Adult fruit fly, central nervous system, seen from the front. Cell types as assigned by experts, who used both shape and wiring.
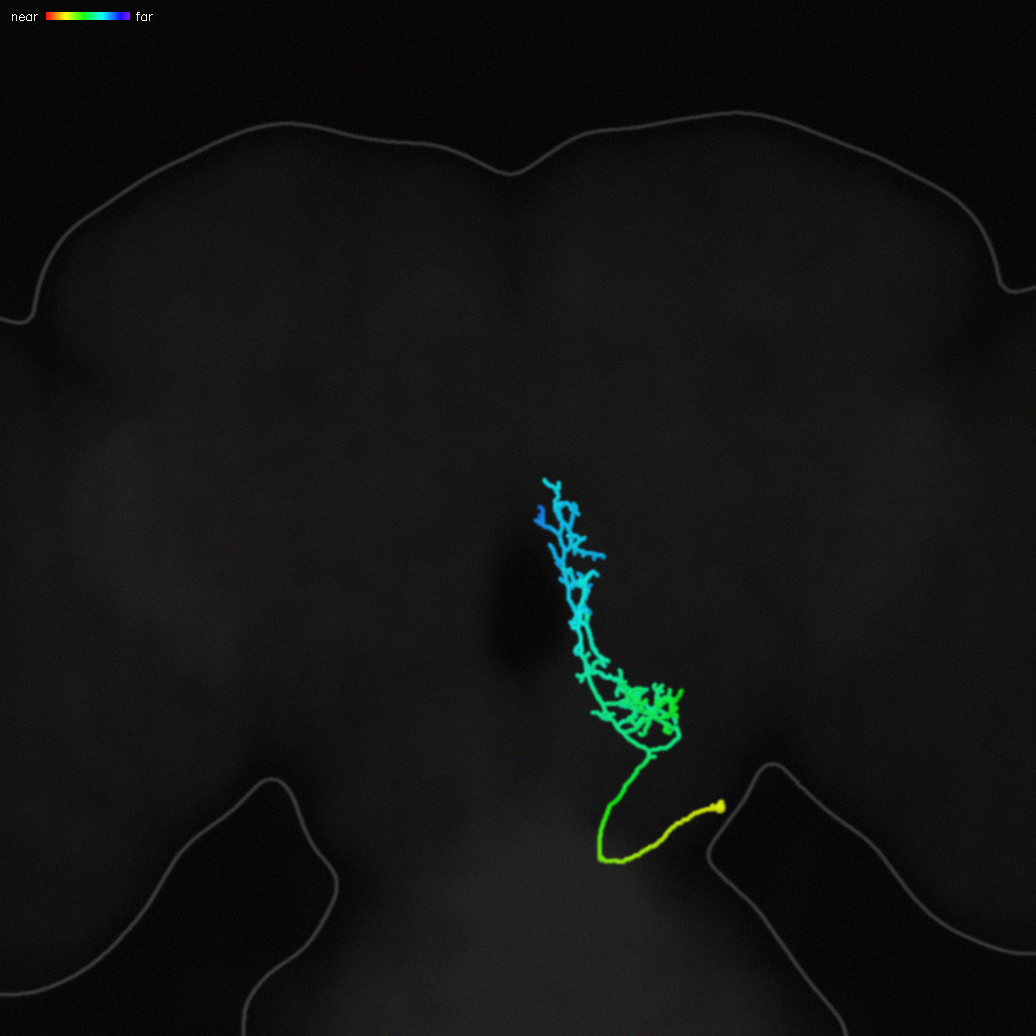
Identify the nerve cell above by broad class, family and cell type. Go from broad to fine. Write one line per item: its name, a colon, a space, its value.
broad class: central-brain intrinsic neuron
family: hemilineage MD3
cell type: AMMC025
